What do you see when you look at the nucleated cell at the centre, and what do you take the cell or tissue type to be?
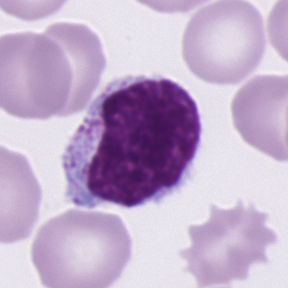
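Look at the cytoplasm first: it is a pale blue-grey. Scattered through it you can find fine purple granules. Now turn to the nucleus, where no nucleoli can be seen. Notice, too, that the cytoplasm shows no vacuoles. So this one is a large granular lymphocyte.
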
